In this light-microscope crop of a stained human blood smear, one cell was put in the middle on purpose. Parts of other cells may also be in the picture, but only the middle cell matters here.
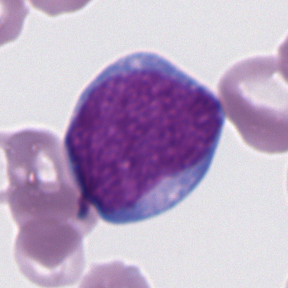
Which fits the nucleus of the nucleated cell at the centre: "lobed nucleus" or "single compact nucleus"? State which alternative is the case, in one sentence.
This cell has an undivided, compact nucleus that is round, oval or kidney-shaped.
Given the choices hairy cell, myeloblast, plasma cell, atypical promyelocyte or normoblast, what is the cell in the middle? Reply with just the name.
myeloblast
